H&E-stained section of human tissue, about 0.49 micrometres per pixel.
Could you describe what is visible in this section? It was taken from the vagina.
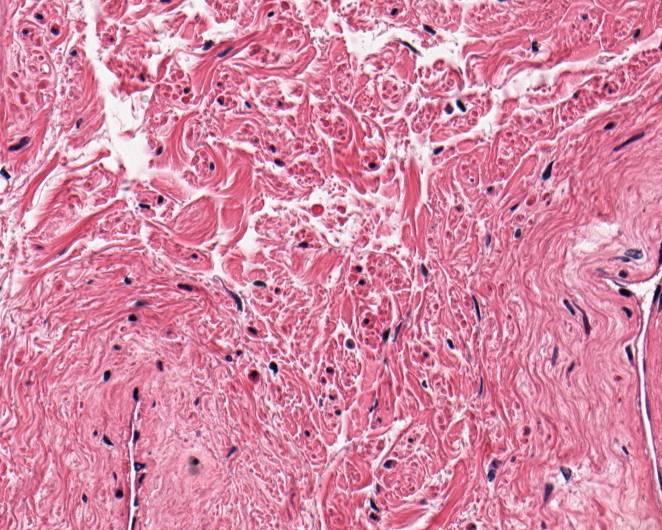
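Start with the central band of many small, rounded, cross-cut pink profiles running from the top toward the bottom centre. Lengthwise wavy fibrous tissue flanks it, lower left and right. Centrally, those profiles gather into irregular clusters parted by narrow white clefts. Nuclei are sparse, small and dark, widely scattered among the pink fibres. On the right, that wavy tissue has many slender, elongated nuclei, some slightly curved.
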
